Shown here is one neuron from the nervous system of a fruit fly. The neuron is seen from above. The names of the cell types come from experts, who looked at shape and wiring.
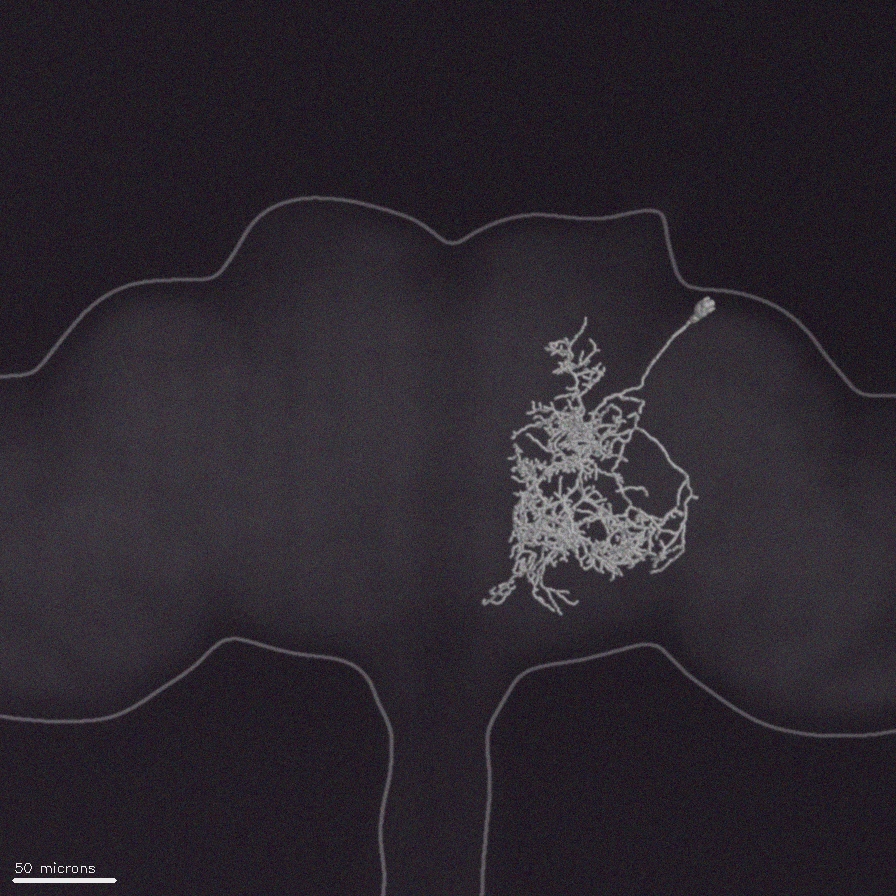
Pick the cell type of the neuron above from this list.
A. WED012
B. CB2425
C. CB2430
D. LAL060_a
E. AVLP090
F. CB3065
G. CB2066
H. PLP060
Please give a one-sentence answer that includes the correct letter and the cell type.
What the neuron is, by cell type, is PLP060, option H.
